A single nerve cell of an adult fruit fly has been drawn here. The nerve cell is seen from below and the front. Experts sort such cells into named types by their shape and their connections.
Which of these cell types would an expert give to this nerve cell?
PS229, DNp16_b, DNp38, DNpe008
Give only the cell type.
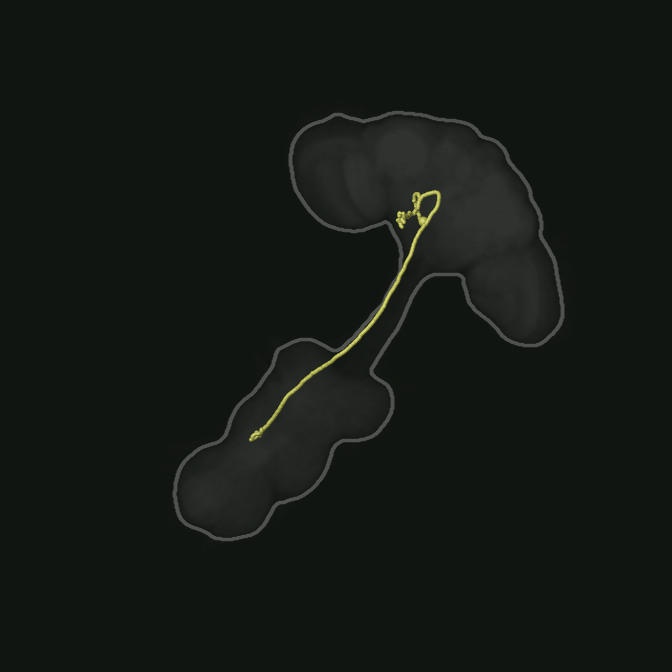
DNpe008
